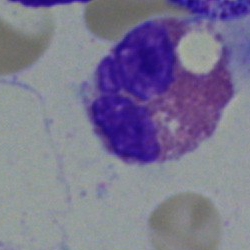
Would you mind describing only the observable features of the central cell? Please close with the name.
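The nucleus occupies the left part of the cell and is separated into lobes by pale clefts. Its chromatin is dark purple and coarsely clumped. Cytoplasm on the right side is pinkish purple. The cell is an eosinophil.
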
